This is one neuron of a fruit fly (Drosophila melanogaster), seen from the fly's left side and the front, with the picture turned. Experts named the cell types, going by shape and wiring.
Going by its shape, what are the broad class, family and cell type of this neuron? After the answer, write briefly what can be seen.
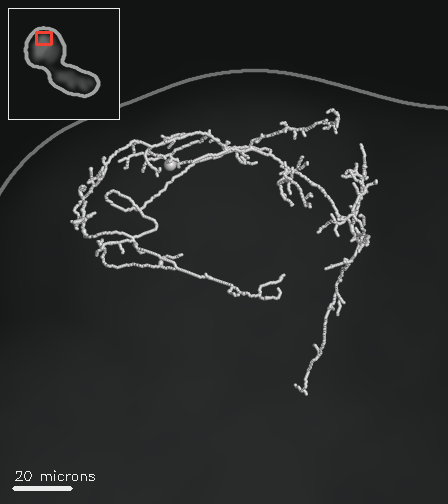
Its broad class is central-brain intrinsic neuron. Its family is hemilineage SLPad1_anterior. Its cell type is CB3603. By the scale bar it is about 110 microns wide in this view. Dozens of branch ends can be seen.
